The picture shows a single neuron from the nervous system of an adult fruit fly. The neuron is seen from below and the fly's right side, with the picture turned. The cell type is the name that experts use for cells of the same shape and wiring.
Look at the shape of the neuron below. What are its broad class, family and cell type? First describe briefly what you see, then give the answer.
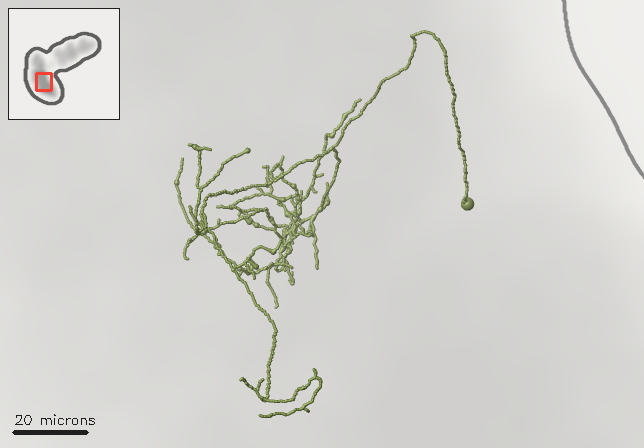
The cell body can be seen on the right of the picture. By the scale bar it is about 110 microns tall in this view. The picture shows dozens of branch ends. This is a central-brain intrinsic neuron. Its family is hemilineage SIPp1. The cell type is FB6S.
